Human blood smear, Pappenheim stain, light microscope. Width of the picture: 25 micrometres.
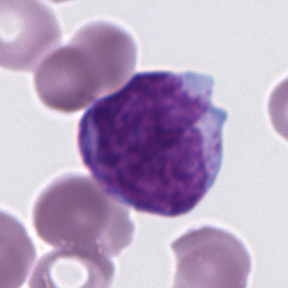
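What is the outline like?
Roughly round, more angular at the upper right.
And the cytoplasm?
Scant, pale blue and widest at the upper right, where a small pale blue bleb bulges from the edge.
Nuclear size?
About 12 micrometres across.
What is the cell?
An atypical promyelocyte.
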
